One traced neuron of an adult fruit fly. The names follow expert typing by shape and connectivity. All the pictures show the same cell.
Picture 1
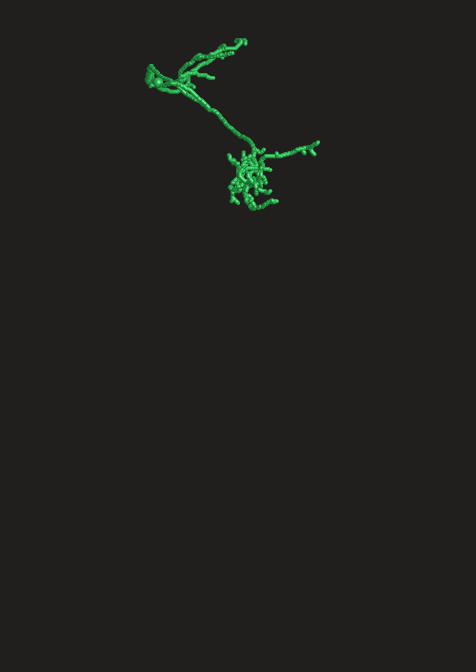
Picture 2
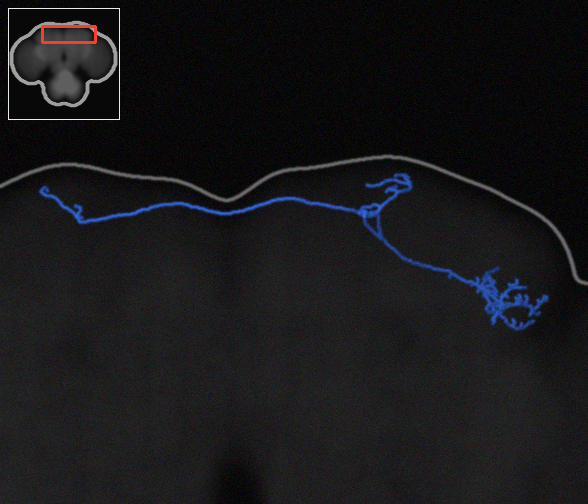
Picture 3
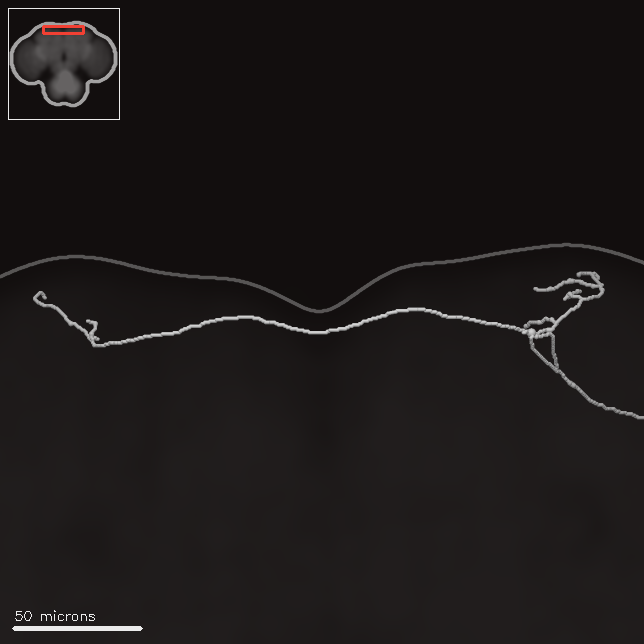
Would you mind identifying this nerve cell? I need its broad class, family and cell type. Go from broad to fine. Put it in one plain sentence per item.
A central-brain intrinsic neuron of hemilineage LHd1, type LHAD3a8.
